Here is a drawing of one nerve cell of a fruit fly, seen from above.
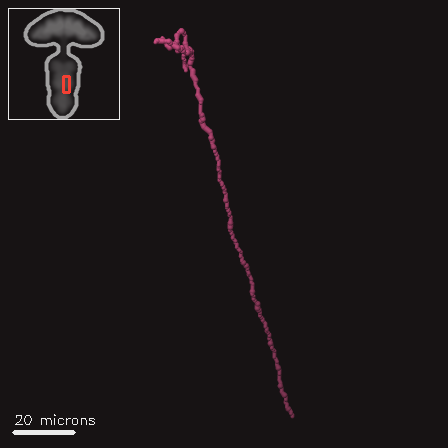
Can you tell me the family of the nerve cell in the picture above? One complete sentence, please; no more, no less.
It is family class mechanosensory proprioceptive that this nerve cell belongs to.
